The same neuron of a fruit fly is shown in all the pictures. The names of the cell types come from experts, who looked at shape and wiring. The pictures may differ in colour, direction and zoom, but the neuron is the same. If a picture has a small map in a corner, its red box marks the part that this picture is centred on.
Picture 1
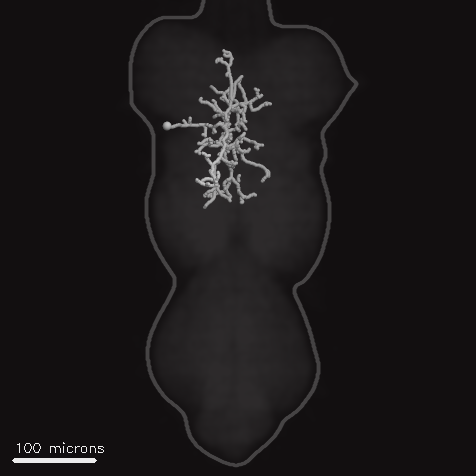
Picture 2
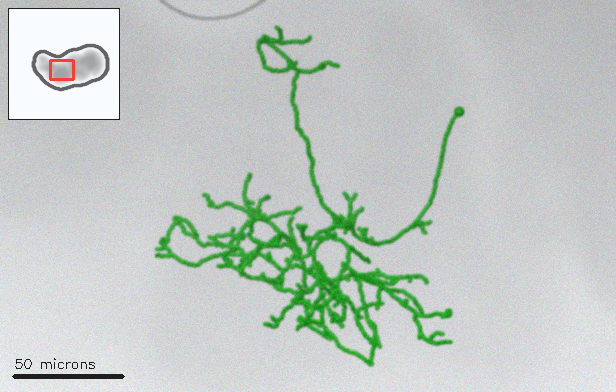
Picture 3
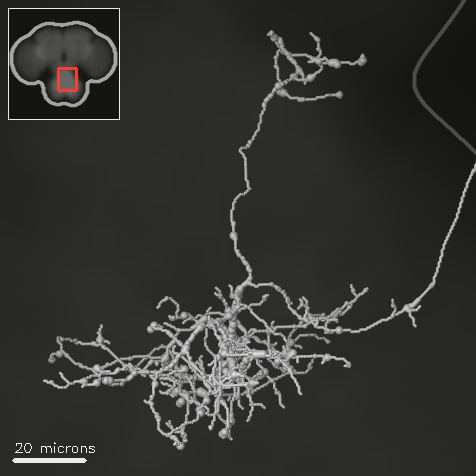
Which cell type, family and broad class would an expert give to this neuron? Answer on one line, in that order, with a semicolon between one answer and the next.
IN11A021; hemilineage 11A; nerve-cord intrinsic neuron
